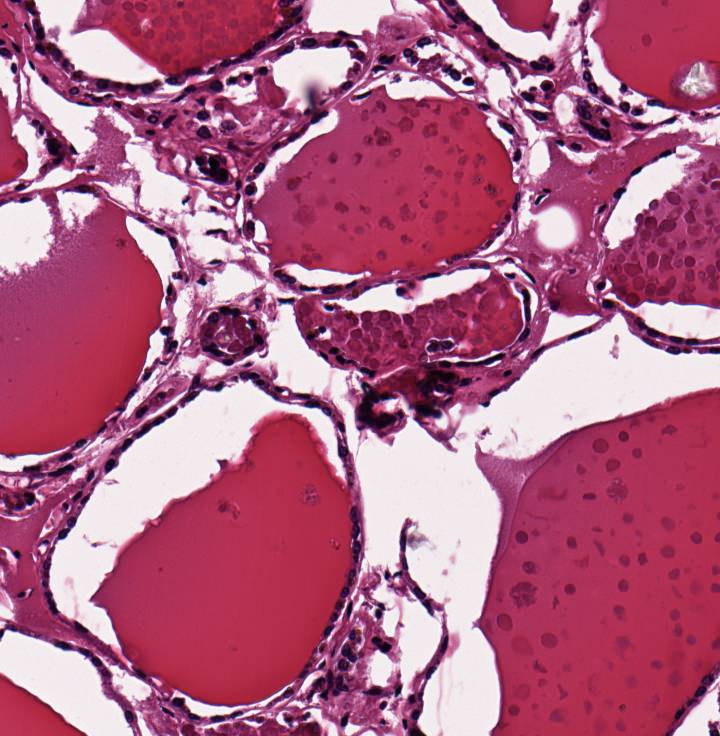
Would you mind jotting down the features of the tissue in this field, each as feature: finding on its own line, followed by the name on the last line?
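Follicles: closely packed, rounded, of widely varying size
Largest follicles: at the lower right and left edges
Lining: a single layer of flattened cells
Nuclei: small, dark, elongated, well spaced, no overlap
Stroma: scant, delicate, pink, with thin capillaries
Name: thyroid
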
